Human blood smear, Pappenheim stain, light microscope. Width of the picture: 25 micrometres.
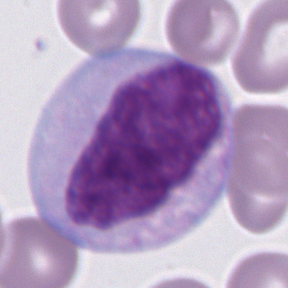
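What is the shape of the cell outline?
Round and smooth.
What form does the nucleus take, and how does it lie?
It is a single unlobed mass, an elongated oval lying diagonally from upper right to lower left.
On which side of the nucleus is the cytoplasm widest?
On the upper-left side.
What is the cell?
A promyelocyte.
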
